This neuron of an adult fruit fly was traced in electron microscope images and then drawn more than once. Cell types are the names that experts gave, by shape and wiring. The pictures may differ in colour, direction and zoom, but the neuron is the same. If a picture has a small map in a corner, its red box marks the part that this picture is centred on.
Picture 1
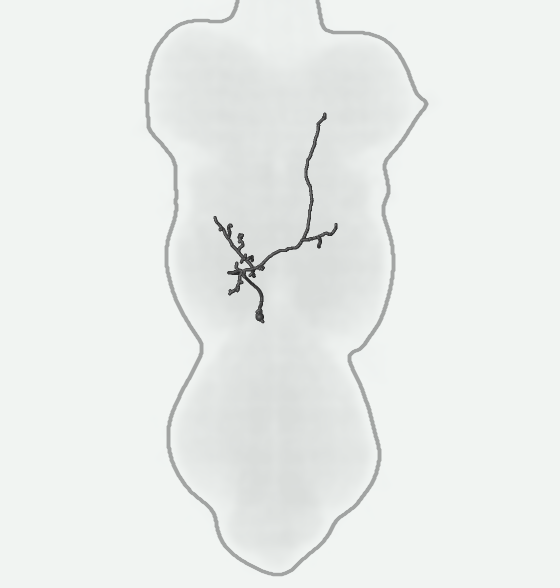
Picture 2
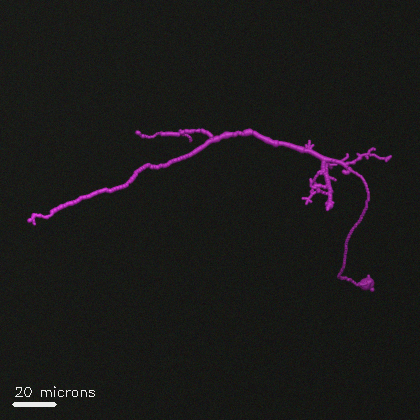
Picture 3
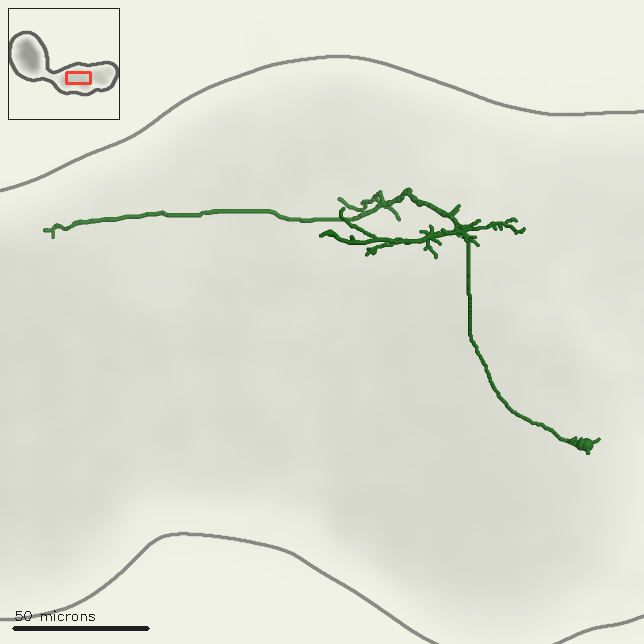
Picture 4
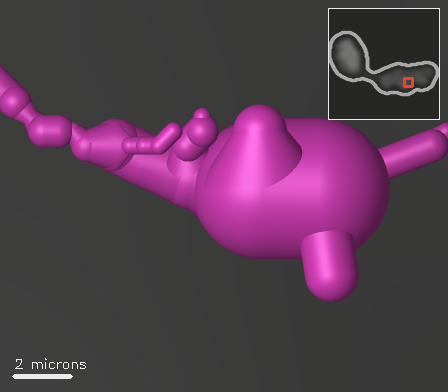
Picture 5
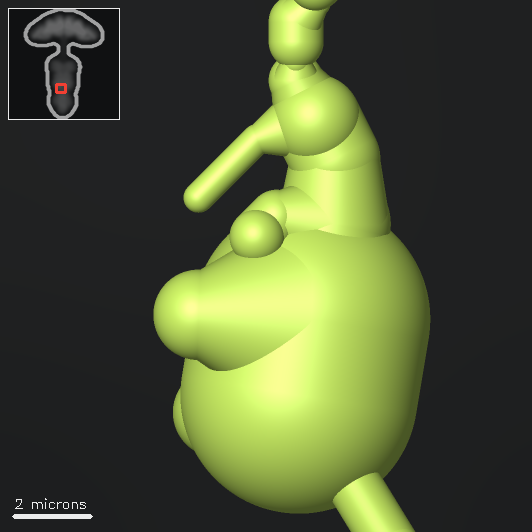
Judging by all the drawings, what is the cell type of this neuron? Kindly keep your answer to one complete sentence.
Classified by cell type, this neuron is IN06A022.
